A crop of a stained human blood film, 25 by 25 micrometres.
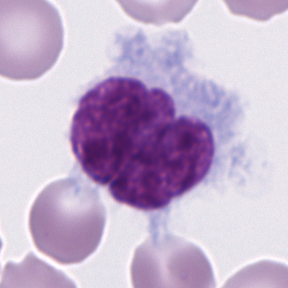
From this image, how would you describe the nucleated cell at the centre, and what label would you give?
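See how the edge isn't sharp at all: the outline is irregular and ragged, fading into the background. The cytoplasm is pale greyish blue, with only a faint mottled texture and no coarse coloured granules. There's a wispy strand of it reaching down toward the red cell below. That's a hairy cell.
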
